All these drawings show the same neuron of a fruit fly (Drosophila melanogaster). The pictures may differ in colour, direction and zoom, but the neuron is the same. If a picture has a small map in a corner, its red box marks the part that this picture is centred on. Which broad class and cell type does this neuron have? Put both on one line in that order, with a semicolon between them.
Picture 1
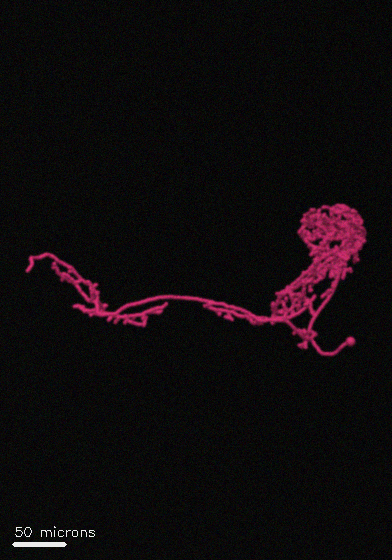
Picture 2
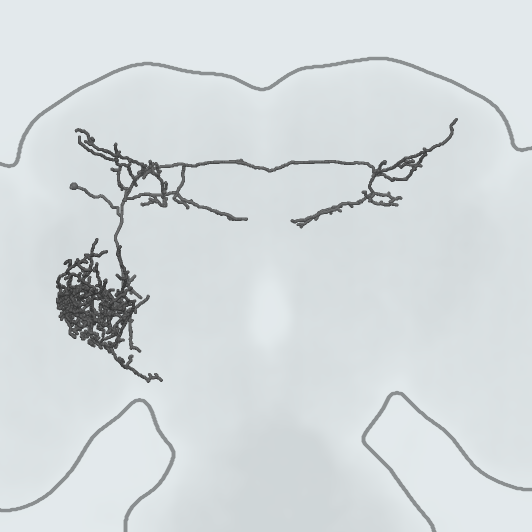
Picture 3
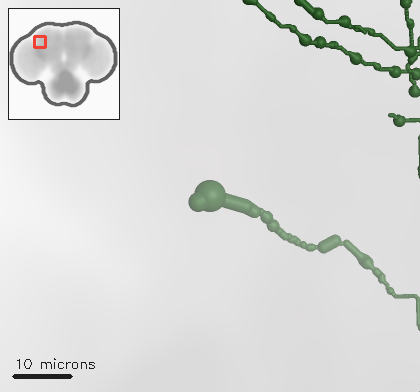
central-brain intrinsic neuron; AVLP475_a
